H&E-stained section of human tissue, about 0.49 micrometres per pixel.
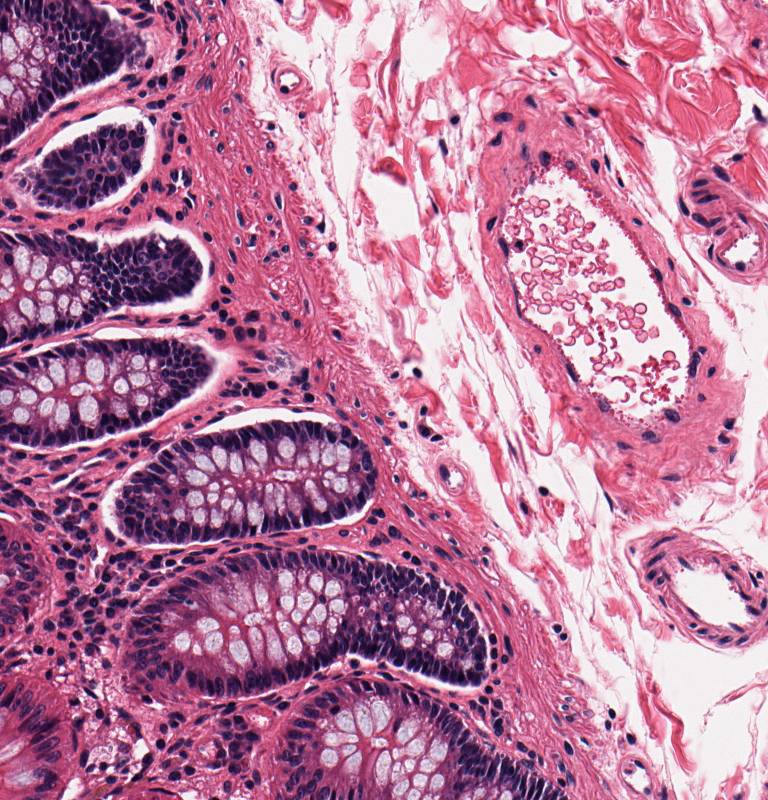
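Transverse colon. Glands: straight, unbranched tubules cut lengthwise, running roughly horizontally, blind ends to the right. Lining: columnar epithelium crowded with goblet cells; mucin as pale, clear vacuoles. Nuclei dark, elongated, aligned along the outer, basal edge of each gland. Right: loose tissue, wavy pink collagen bundles separated by clear white spaces.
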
